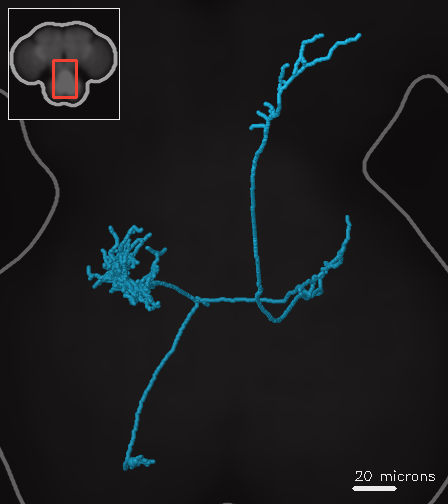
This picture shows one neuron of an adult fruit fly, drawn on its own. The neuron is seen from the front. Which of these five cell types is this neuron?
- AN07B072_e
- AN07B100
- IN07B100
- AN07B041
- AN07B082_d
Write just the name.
AN07B041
